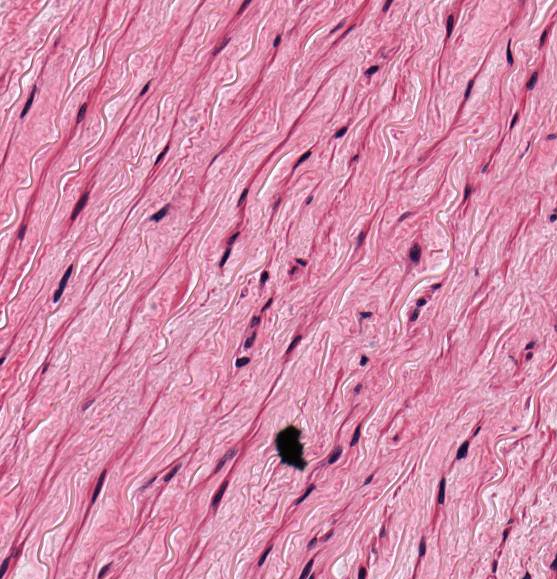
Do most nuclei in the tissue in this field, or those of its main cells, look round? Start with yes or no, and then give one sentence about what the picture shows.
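No. The nuclei are elongated, dark-staining and lie parallel to the fibres.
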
